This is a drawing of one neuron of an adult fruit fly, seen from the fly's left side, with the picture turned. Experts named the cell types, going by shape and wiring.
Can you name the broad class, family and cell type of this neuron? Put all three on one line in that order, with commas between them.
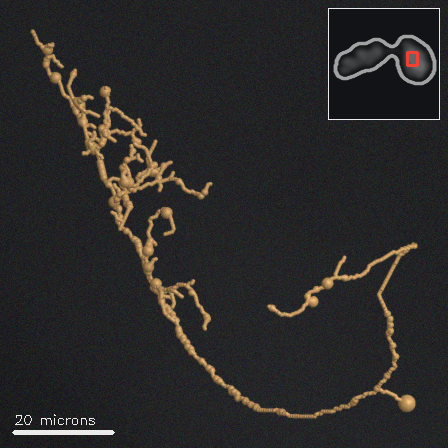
optic-lobe intrinsic neuron, MeLo, MeLo6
